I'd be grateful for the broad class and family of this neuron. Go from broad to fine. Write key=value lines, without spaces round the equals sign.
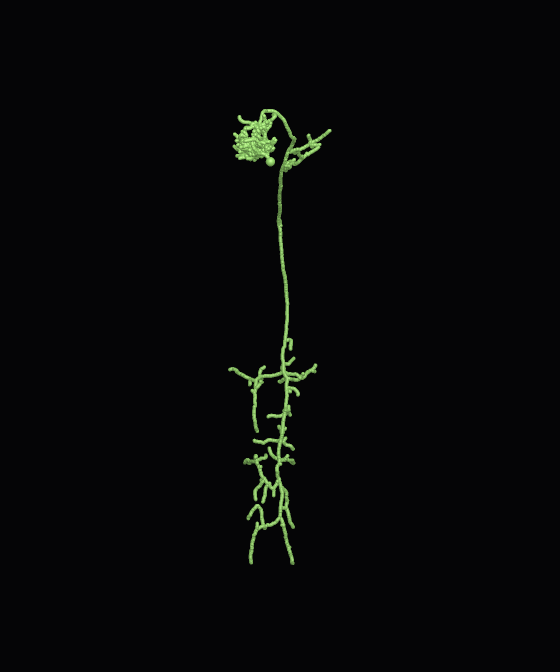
broad_class=descending neuron
family=DNpe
